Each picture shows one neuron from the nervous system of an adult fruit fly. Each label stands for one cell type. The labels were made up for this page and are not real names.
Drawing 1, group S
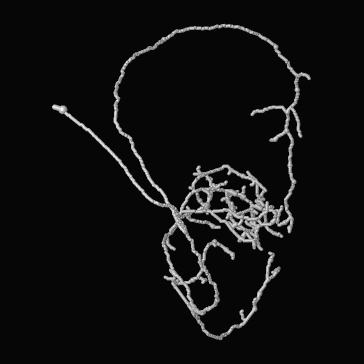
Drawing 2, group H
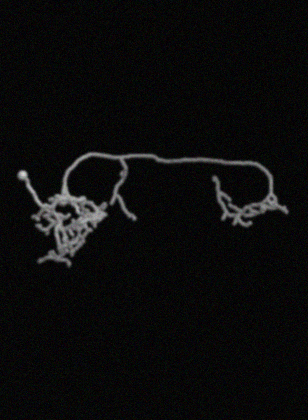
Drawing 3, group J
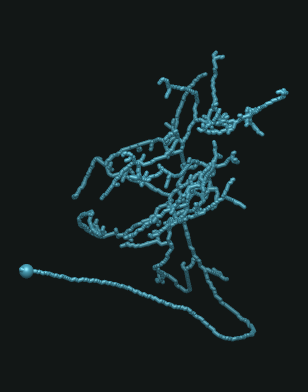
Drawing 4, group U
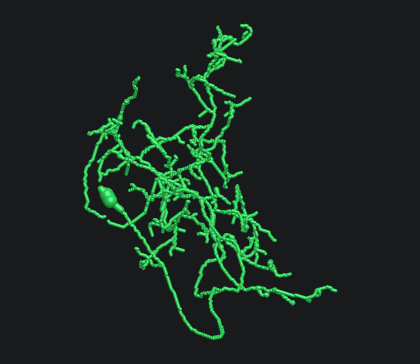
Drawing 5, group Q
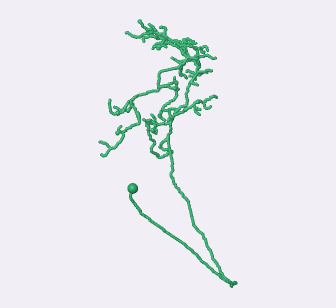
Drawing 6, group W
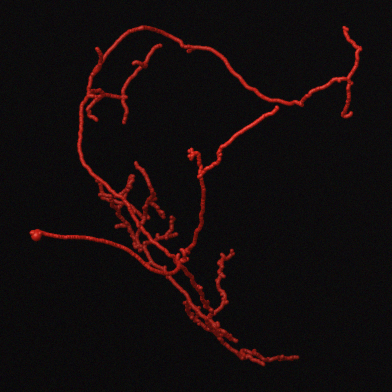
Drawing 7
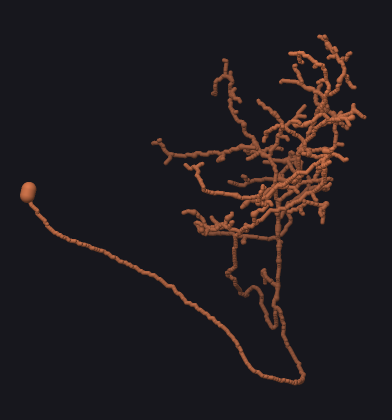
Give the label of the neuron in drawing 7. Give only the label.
group J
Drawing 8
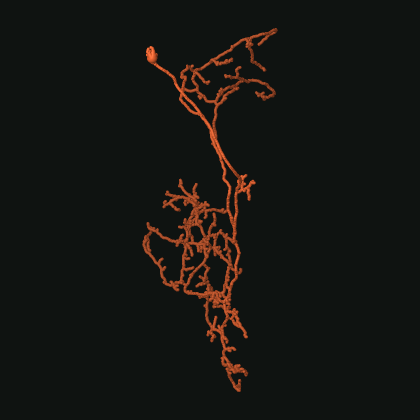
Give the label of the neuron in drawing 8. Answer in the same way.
group W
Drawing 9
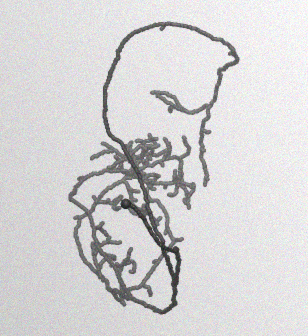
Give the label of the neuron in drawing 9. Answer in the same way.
group S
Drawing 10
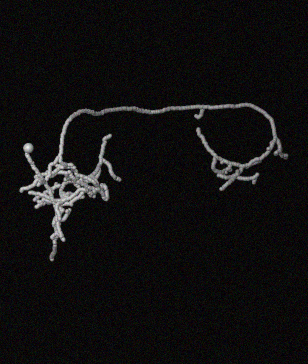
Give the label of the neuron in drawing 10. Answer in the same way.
group H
